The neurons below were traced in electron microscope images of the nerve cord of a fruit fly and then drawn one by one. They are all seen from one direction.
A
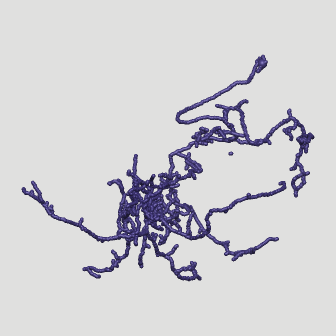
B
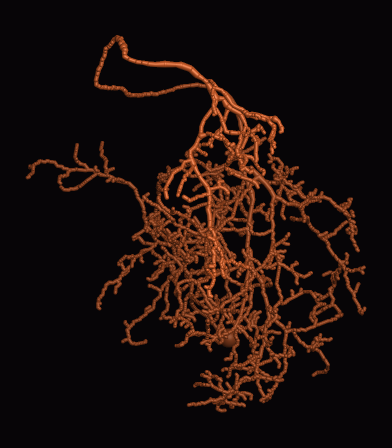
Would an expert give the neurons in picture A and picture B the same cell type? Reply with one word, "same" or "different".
different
